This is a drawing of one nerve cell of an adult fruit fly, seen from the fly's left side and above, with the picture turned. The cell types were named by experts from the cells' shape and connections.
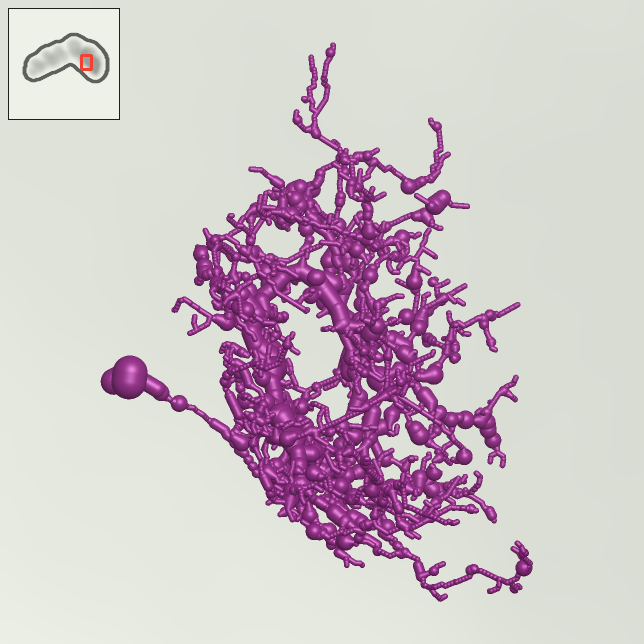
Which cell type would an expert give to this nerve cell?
PS310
